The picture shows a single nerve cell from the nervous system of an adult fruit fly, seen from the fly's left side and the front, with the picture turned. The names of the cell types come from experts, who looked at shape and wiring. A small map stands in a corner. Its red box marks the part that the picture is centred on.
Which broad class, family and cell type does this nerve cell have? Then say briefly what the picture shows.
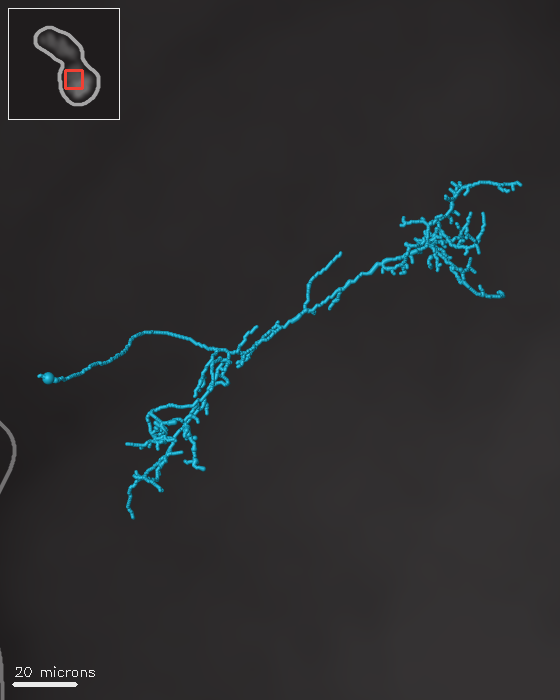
This is a central-brain intrinsic neuron. Its family is hemilineage VPNp&v1_posterior. The cell type is WEDPN6A. The cell body is on the left of the picture. From left to right in the picture it spans about 160 microns. Dozens of branch ends can be seen.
